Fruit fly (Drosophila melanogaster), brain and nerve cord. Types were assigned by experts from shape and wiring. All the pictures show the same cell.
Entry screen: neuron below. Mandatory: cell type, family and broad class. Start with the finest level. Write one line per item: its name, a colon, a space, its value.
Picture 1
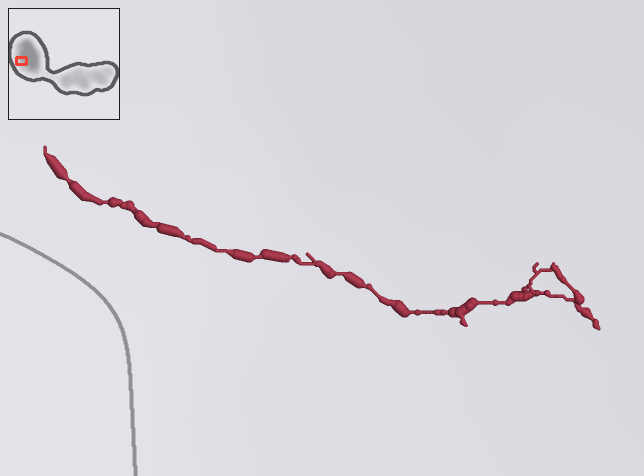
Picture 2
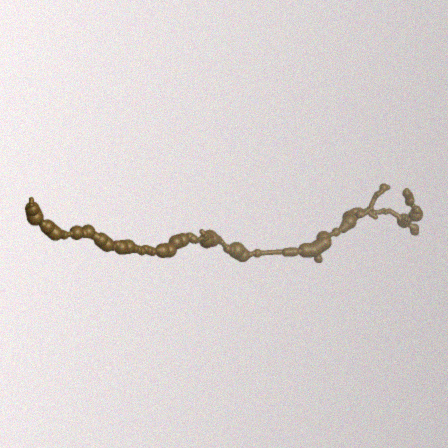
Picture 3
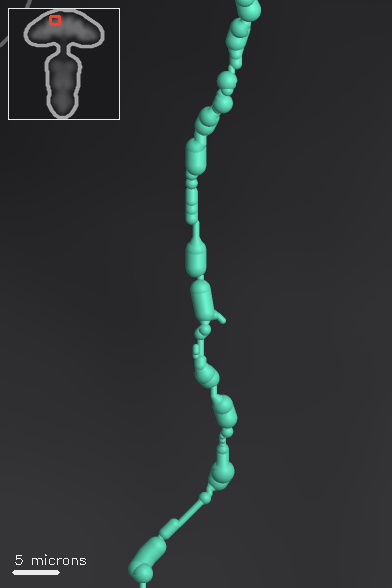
cell type: JO-B1_a
family: class mechanosensory
broad class: sensory neuron entering the brain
